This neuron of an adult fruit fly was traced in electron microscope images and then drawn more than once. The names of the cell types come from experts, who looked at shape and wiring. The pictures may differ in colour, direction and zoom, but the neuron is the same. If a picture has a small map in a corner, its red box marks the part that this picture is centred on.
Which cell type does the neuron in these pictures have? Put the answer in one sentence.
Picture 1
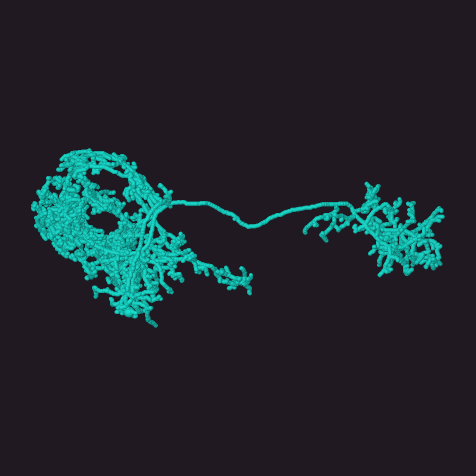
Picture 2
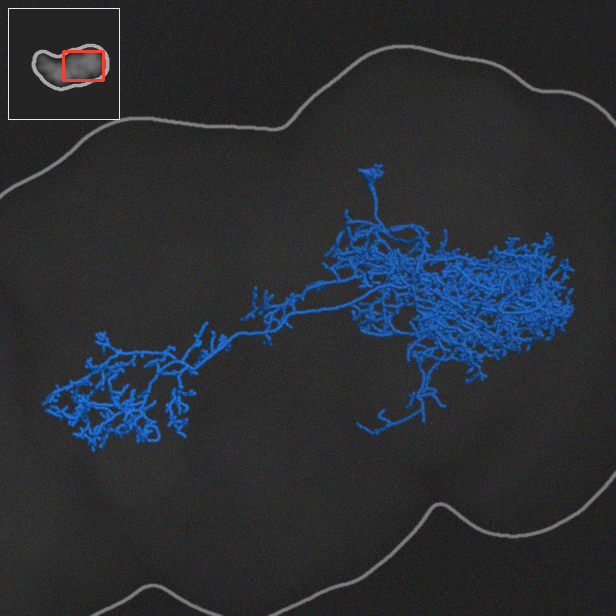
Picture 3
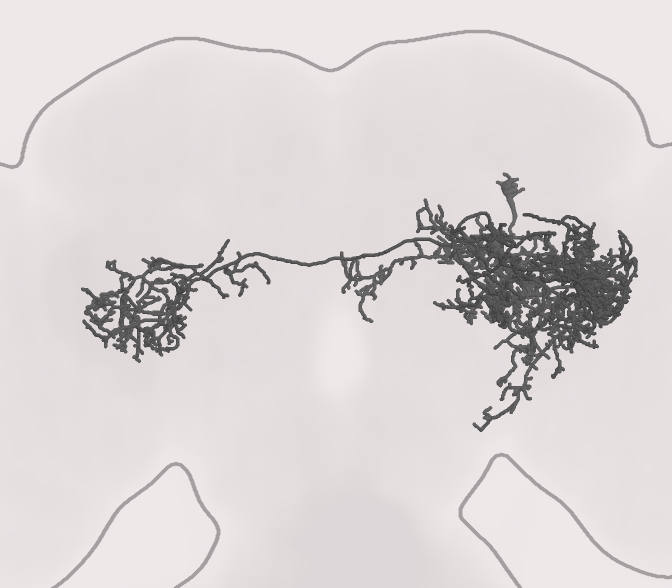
The cell type is PVLP093.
